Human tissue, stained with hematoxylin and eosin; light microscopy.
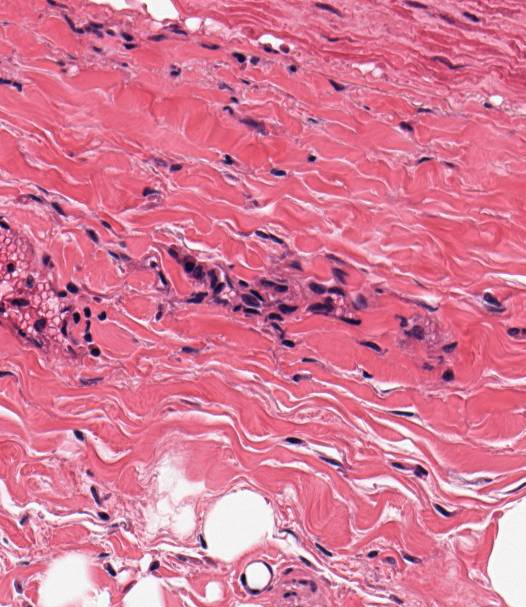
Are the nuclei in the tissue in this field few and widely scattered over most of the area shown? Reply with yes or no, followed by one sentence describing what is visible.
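Yes. Scattered spindle-shaped dark nuclei lie singly between the collagen bundles.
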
